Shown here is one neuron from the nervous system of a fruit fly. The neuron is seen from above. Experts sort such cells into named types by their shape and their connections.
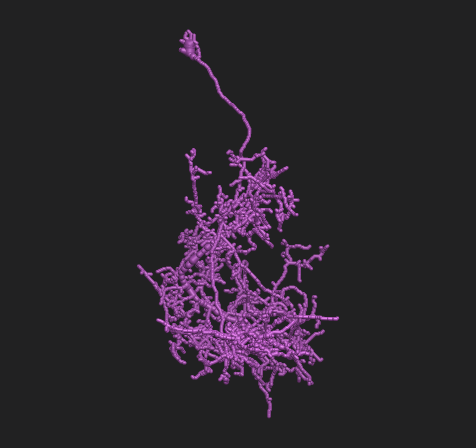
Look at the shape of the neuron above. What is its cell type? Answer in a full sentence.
The cell type is GNG106.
